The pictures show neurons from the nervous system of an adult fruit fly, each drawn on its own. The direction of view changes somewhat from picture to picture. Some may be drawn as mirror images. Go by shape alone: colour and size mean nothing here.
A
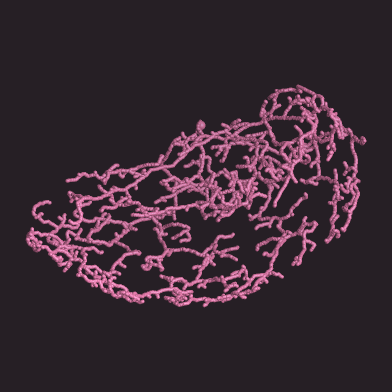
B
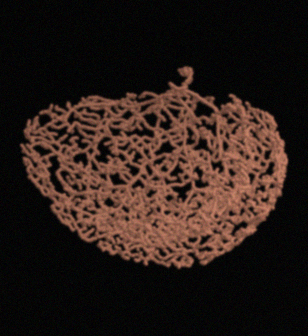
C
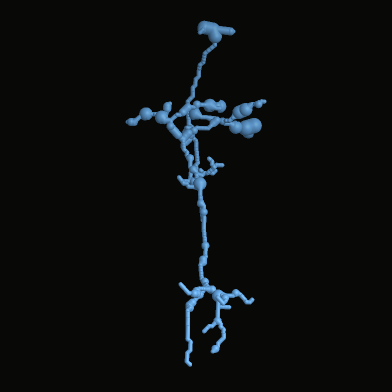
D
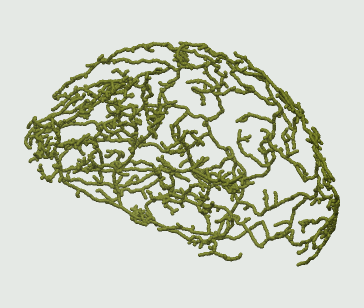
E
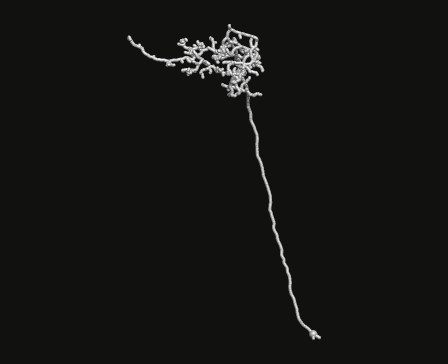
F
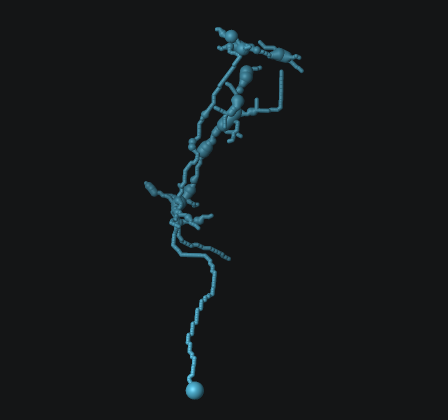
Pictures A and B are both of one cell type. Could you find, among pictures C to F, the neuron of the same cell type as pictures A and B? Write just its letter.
D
